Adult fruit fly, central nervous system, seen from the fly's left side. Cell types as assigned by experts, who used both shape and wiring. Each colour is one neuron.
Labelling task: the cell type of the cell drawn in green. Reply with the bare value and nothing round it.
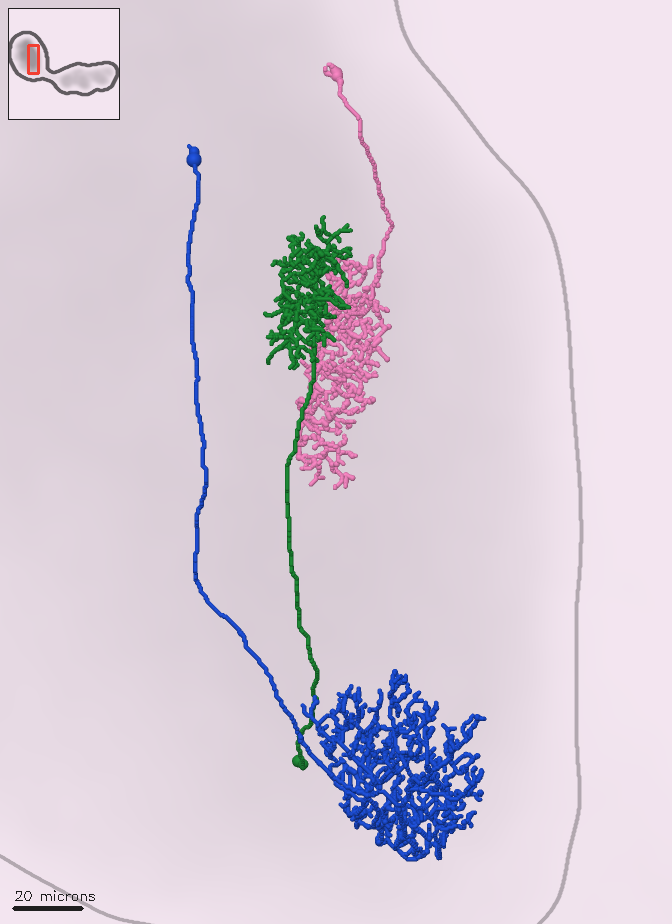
Pm1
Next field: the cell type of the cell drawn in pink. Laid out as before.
Pm2a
